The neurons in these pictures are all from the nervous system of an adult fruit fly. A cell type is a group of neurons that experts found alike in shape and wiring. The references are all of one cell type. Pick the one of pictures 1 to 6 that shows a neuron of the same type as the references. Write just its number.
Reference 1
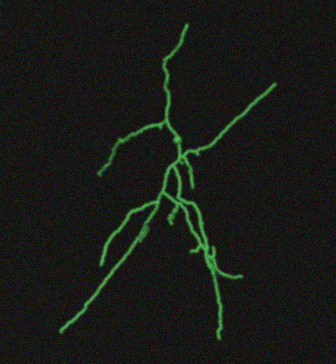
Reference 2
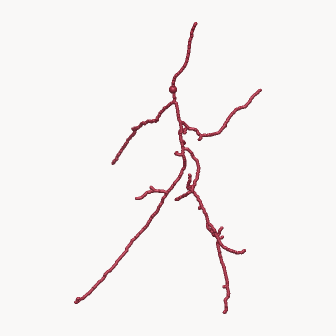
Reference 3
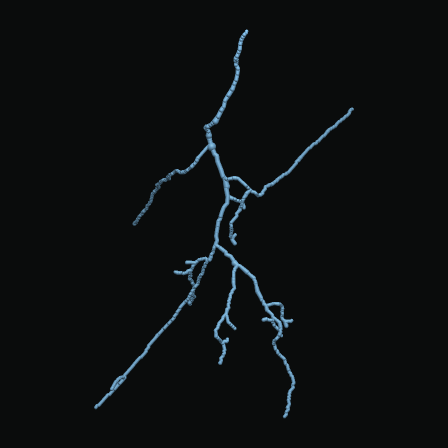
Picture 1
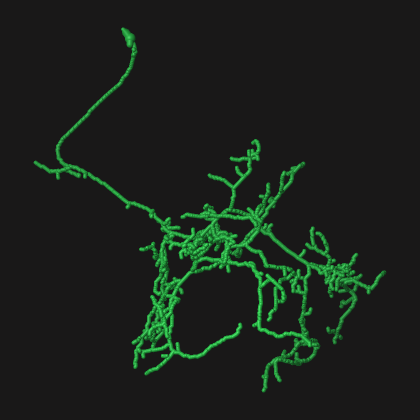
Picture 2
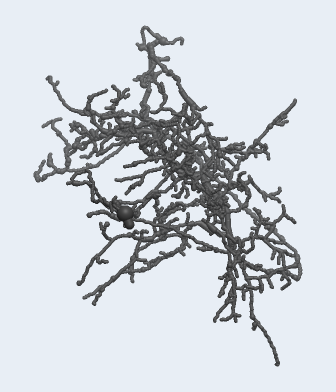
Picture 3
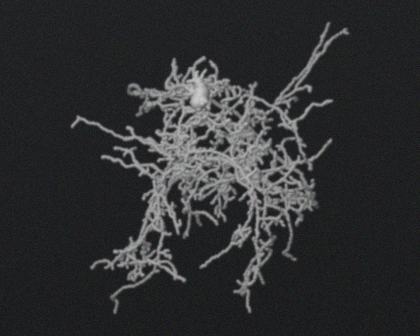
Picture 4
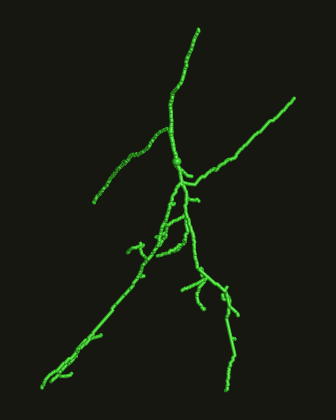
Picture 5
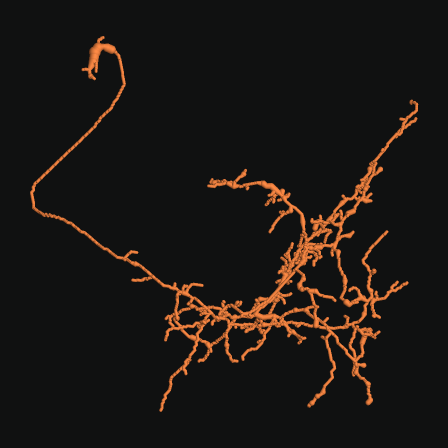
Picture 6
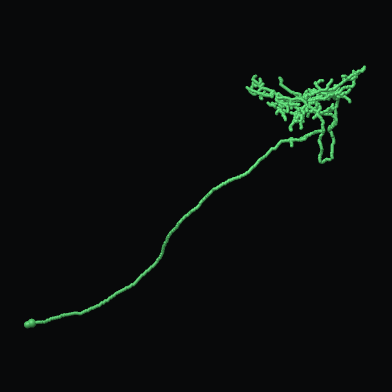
4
